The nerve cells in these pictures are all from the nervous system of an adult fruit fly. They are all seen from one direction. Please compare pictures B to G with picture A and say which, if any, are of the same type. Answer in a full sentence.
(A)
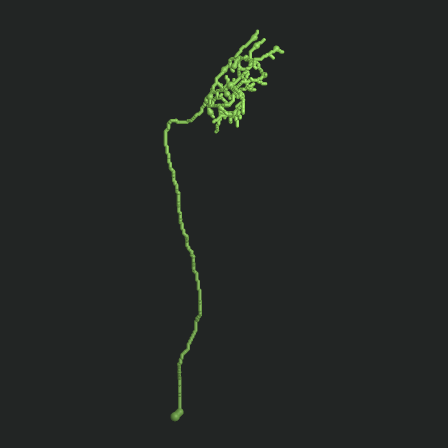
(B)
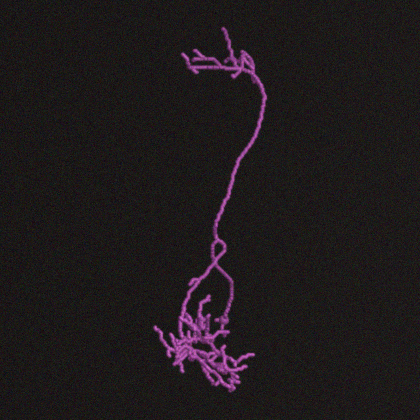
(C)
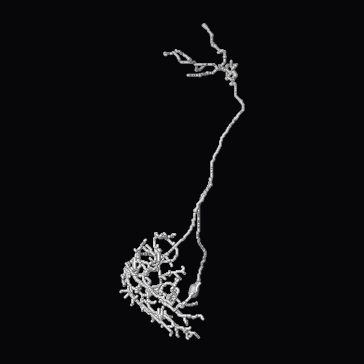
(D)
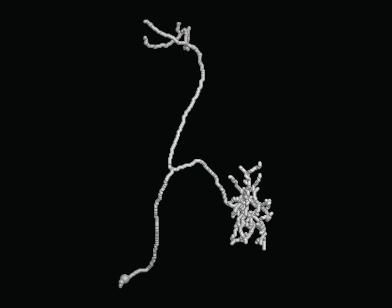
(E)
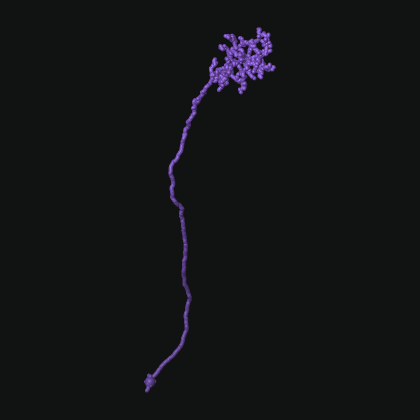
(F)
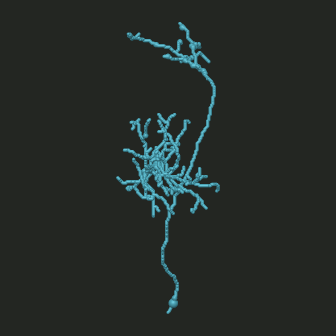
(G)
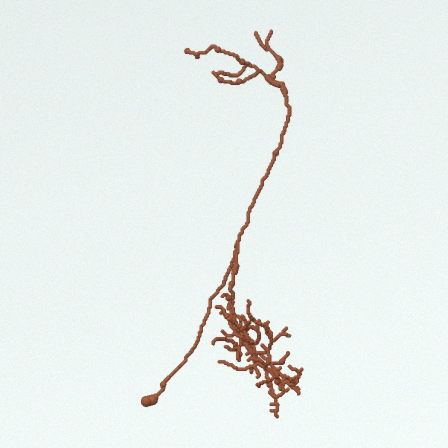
Picture E is of the same cell type.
